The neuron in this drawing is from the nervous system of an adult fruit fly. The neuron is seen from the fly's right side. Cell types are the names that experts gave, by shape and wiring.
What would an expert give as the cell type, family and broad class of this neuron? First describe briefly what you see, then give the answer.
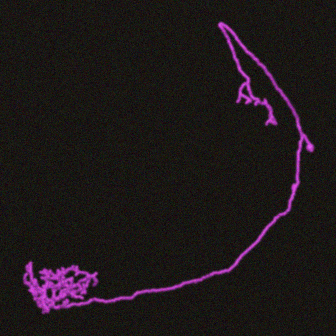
The cell body is on the right of the picture. As drawn here it is about as wide as it is tall. Its cell type is MeLo7. The family is MeLo. Its broad class is optic-lobe intrinsic neuron.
